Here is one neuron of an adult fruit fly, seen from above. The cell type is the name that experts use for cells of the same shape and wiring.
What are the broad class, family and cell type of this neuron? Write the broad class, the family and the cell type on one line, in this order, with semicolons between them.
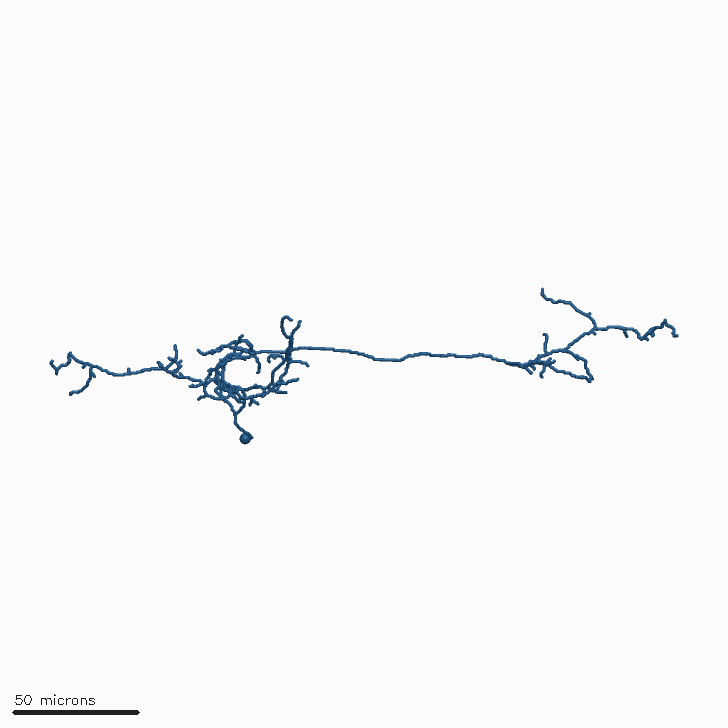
central-brain intrinsic neuron; hemilineage DM4_ventral; PS246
